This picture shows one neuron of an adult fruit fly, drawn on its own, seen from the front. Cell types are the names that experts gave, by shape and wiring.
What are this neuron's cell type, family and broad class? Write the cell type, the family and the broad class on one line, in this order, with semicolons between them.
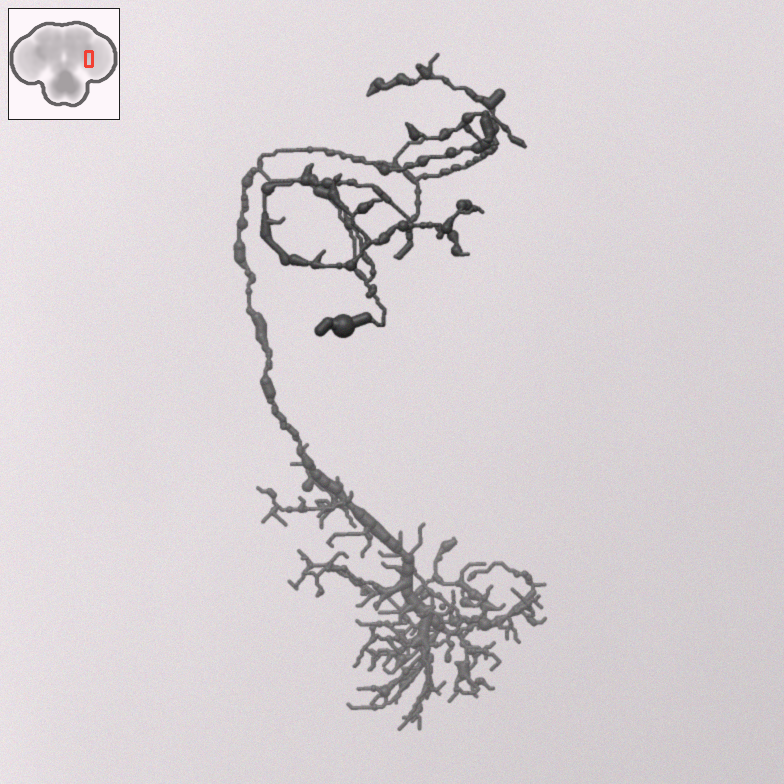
LC17; hemilineage VPNv1; visual projection neuron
